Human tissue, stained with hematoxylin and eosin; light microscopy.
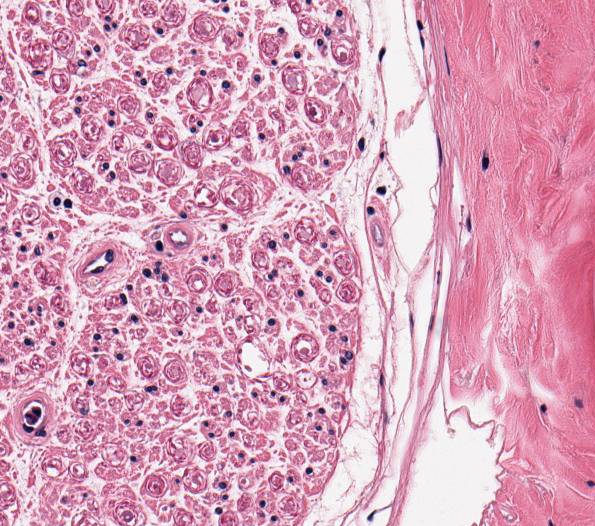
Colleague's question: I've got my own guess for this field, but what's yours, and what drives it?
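Nerve fascicle takes up the left two-thirds of the field as a densely packed mass of round fibre profiles cut across. Many profiles show a small central axon within a pale ring, as in myelinated nerve fibres cut across.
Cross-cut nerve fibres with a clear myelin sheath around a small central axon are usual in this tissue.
Next, thin layers of flattened cells run vertically along the right edge of the fibre mass.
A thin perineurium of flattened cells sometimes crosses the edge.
Finally, dense pink collagen with sparse elongated nuclei occupies the right third.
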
